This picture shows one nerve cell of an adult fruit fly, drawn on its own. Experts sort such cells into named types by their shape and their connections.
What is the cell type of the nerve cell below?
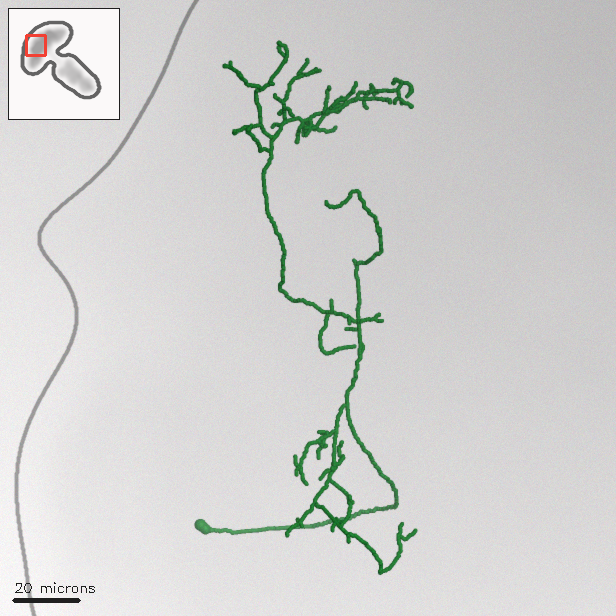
SMP210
